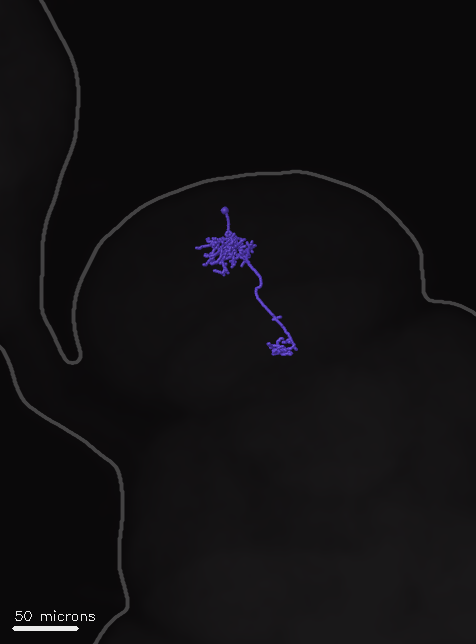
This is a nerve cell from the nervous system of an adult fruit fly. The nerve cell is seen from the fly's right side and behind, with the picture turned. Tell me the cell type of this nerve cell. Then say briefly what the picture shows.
The cell type is Tm38. This is an optic-lobe intrinsic neuron. By the scale bar it is about 120 microns tall in this view. As drawn here it is taller than it is wide.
